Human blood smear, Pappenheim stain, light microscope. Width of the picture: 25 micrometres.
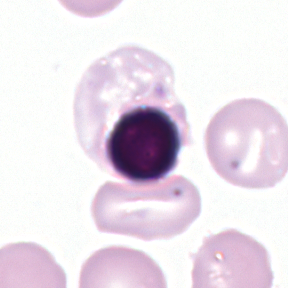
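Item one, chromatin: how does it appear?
Very dark and dense, with almost no visible structure.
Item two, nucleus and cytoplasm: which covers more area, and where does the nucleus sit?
The cytoplasm covers more, and the nucleus sits at the lower edge with most of the cytoplasm above it.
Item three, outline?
Irregular rather than round.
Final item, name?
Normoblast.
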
